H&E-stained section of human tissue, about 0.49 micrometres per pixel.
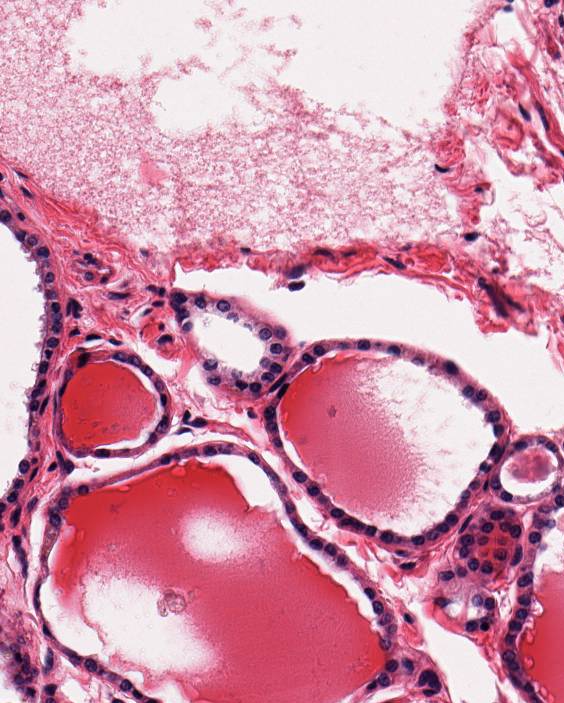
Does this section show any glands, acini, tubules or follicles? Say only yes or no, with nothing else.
Yes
